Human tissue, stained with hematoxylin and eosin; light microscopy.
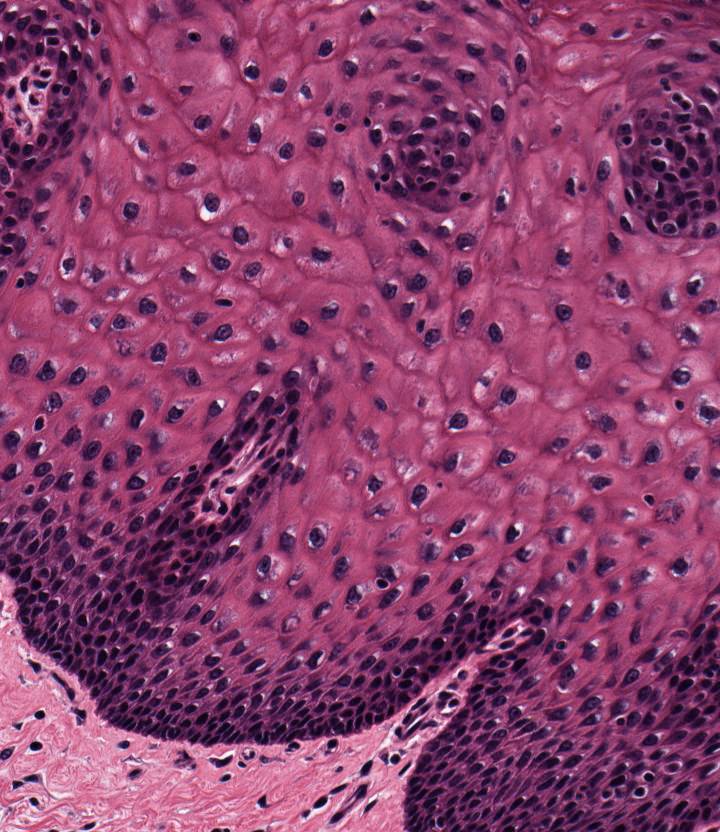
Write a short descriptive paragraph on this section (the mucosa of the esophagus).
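The epithelium extends into the stroma as broad, rounded, bulbous downgrowths. Above the basal zone, the cells are large and polygonal, each with abundant pink cytoplasm and a single round, centrally placed nucleus. In the middle of the field, fine intercellular bridges connect the large squamous cells. Some squamous cells in the middle and upper field have a small clear halo adjacent to the nucleus.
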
